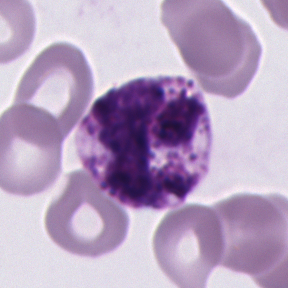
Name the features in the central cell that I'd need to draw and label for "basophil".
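You can see that the nucleus is irregular and divided into lobes.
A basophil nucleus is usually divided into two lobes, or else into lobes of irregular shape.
Coarse dark purple granules are scattered through the cytoplasm, which is pale lilac between them. Some dark granules lie over the nucleus and blur its outline.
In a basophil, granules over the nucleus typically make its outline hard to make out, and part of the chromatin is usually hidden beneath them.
So each of these features goes with a basophil.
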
